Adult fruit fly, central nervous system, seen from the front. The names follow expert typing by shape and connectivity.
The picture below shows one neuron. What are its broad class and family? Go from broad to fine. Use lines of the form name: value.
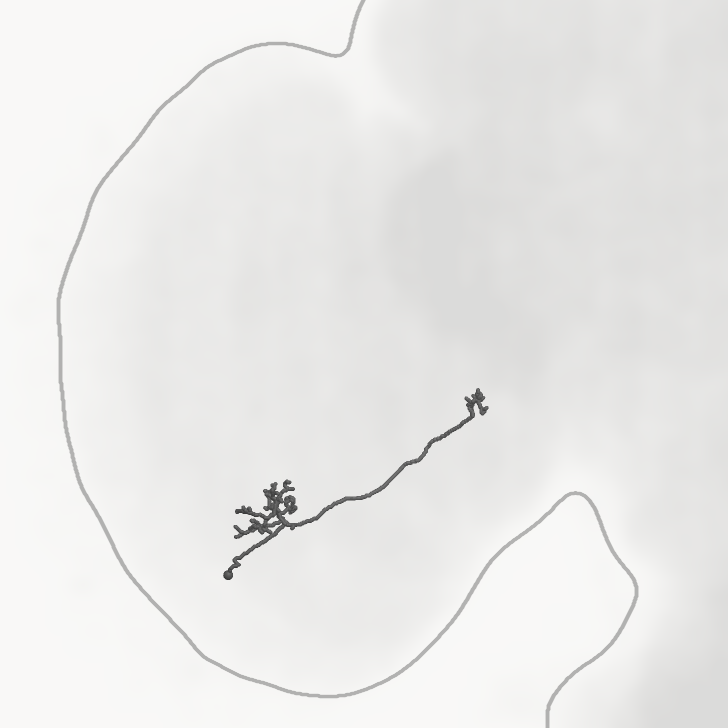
broad class: optic-lobe intrinsic neuron
family: Tm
